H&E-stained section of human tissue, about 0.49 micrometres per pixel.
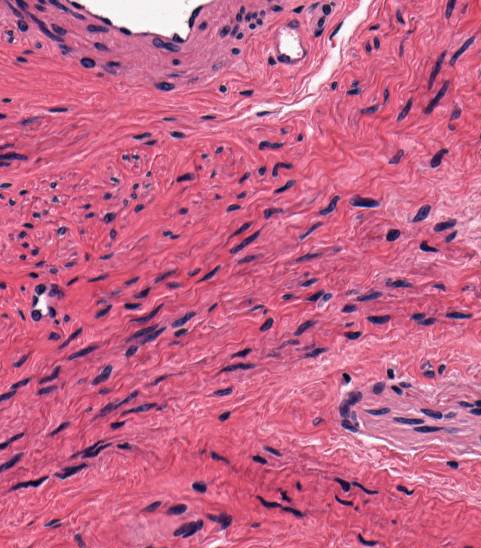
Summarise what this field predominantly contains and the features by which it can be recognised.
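Dense connective tissue forms the whole field, built of wavy eosinophilic collagen bundles. Spindle-shaped cells with slender, elongated, dark nuclei lie scattered between the bundles, their cytoplasm indistinguishable from the surrounding collagen.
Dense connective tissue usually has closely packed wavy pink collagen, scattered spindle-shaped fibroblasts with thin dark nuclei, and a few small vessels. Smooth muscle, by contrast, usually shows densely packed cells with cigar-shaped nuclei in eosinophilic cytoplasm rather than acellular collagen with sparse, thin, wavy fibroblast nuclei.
A small thin-walled vessel with an empty lumen lies near the top edge, right of centre.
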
